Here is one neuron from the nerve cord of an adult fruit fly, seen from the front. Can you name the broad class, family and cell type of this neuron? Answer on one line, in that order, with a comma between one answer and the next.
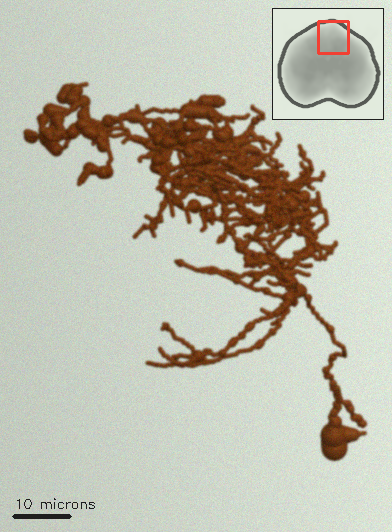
nerve-cord intrinsic neuron, hemilineage 06A, IN06A066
